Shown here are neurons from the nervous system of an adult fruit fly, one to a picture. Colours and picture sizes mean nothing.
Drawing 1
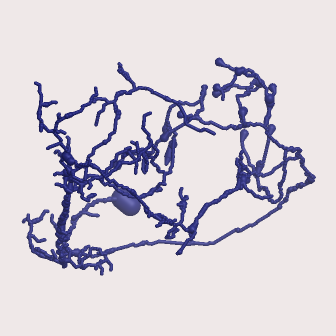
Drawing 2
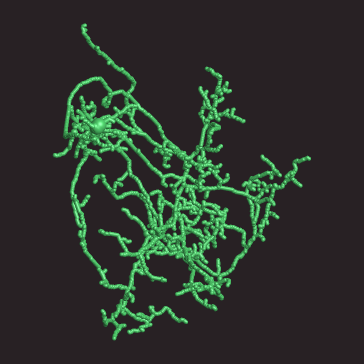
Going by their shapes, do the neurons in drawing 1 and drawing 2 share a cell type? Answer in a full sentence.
They are of different cell types.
